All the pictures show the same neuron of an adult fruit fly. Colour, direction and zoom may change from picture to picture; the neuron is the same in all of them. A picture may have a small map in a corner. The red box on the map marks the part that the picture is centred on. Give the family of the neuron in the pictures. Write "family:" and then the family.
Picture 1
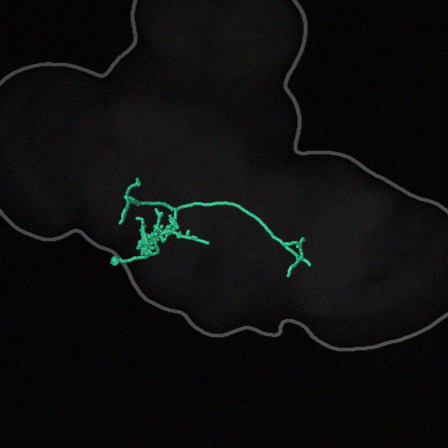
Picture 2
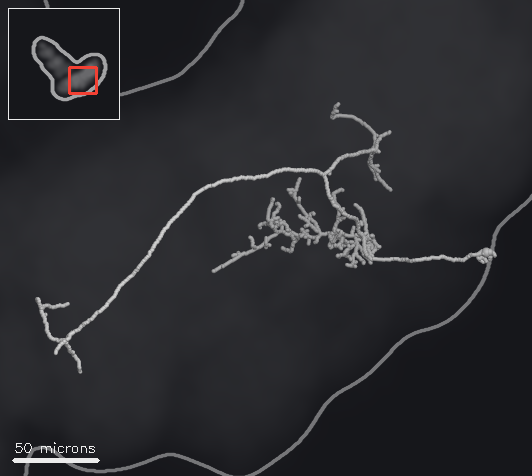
family: hemilineage ALl1_ventral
